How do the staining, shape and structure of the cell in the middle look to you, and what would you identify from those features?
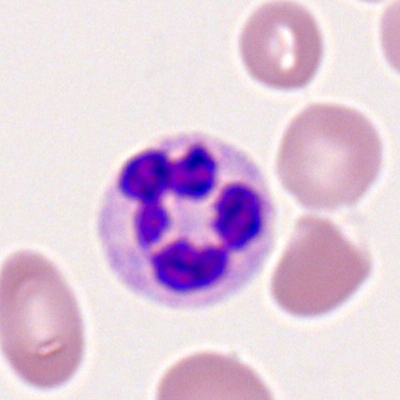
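Start with the nucleus: it is split into five separate lobes. They sit in a ring around a pale central patch of cytoplasm. The chromatin is dark purple and coarsely clumped, while the cytoplasm carries only fine, faint granules. This is a segmented neutrophil.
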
